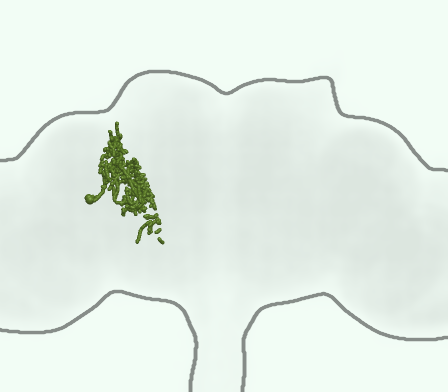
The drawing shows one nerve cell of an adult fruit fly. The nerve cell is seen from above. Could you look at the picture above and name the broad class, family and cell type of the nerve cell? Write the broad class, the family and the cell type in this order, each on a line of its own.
central-brain intrinsic neuron
hemilineage WEDa1
SAD111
